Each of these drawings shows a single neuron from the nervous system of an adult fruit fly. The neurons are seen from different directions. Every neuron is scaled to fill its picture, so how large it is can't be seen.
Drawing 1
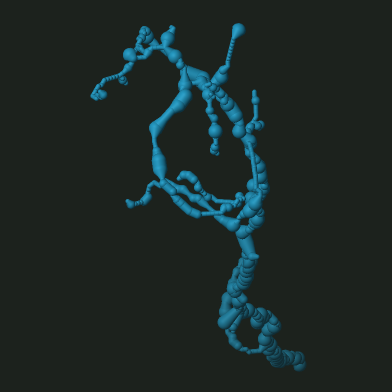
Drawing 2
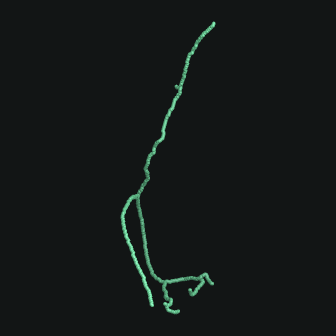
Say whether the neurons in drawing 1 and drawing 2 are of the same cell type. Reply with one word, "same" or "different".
different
